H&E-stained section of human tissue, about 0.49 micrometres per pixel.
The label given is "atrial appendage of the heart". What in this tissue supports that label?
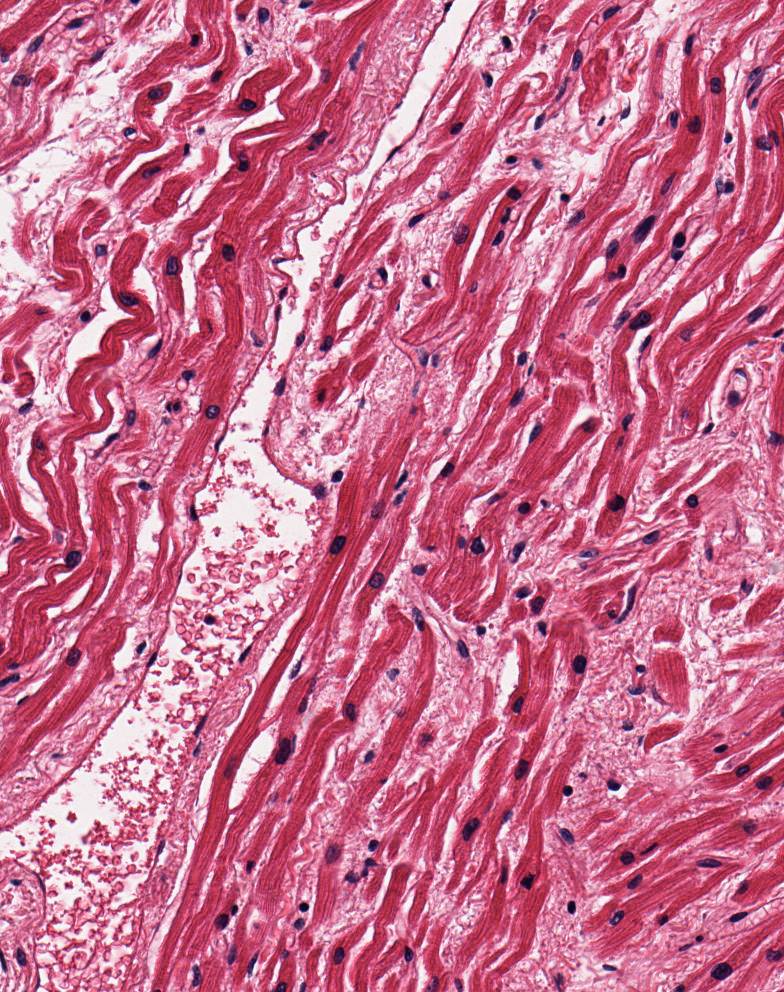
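Atrial appendage of the heart: muscle fibres branch and join neighbouring fibres; nuclei oval, central within fibres. Fibres in left part of field follow wavy course.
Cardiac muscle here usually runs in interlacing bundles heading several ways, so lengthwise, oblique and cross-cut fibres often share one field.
Long diagonal space left of centre holds scattered red blood cells.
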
